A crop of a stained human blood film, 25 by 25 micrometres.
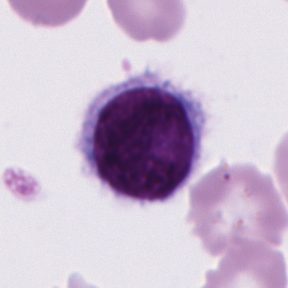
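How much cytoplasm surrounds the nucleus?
Only a narrow rim.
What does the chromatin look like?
It is dark purple and dense, with a coarse, clumped texture, and no distinct nucleolus can be made out.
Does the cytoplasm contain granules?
No distinct coloured granules are present.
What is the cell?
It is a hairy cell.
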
